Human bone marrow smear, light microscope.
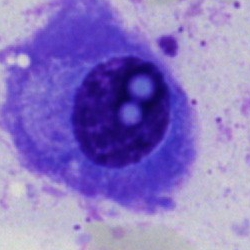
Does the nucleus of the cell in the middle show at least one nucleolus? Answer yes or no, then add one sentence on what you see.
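Yes. The nucleus holds two pale blue nucleoli, one above the other.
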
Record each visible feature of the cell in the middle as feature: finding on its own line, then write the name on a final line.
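Cytoplasm: plentiful, deep blue-purple
Nucleus: off-centre, more cytoplasm to its left
Vacuoles: a few small clear ones near the upper left edge
Border: irregular
Cell: plasma cell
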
